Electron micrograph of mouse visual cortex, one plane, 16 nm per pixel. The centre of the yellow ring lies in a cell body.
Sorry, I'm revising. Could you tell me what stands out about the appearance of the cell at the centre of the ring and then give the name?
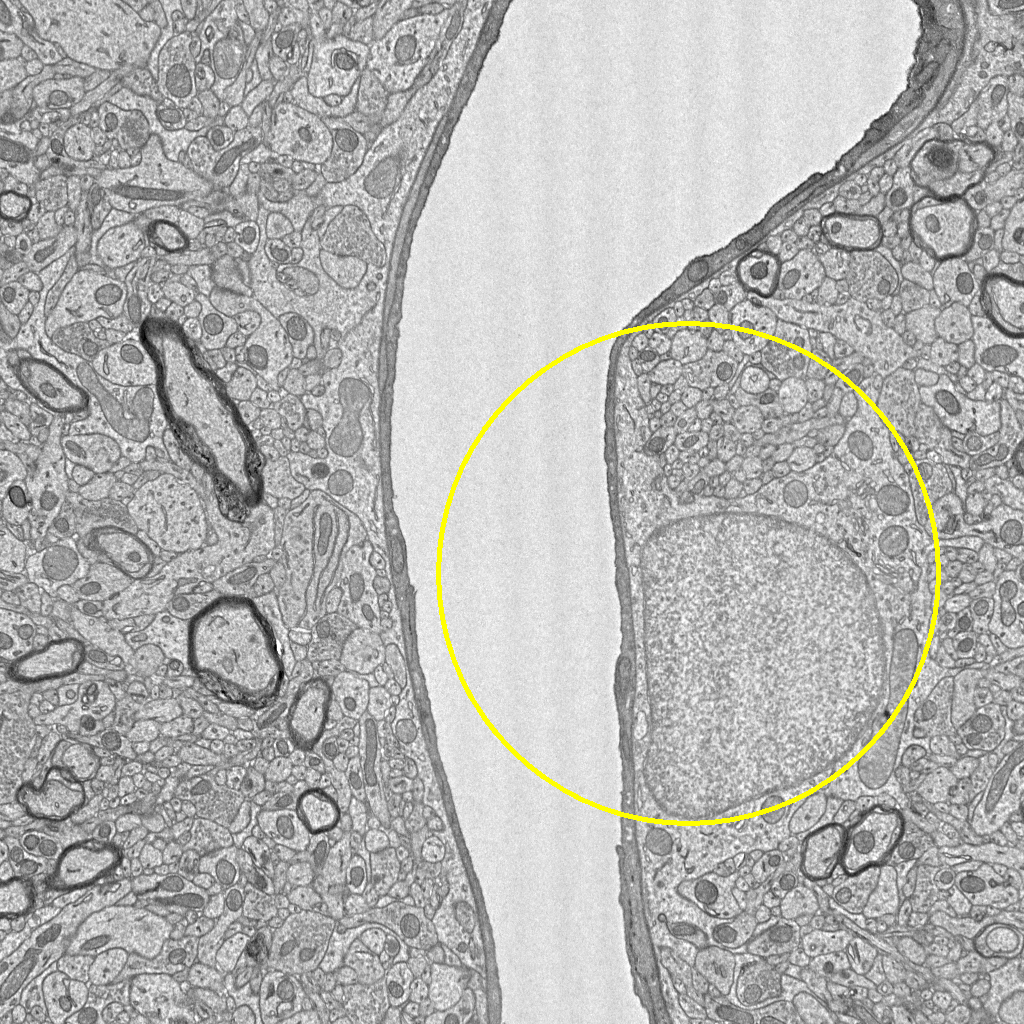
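Upper right of the nucleus lie several round mitochondria. That nucleus has a smooth envelope with no deep folds or indentations. Its chromatin is pale and finely dispersed, without thick dark clumps lining the envelope. No distinct nucleolus is visible. This cell is an astrocyte.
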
